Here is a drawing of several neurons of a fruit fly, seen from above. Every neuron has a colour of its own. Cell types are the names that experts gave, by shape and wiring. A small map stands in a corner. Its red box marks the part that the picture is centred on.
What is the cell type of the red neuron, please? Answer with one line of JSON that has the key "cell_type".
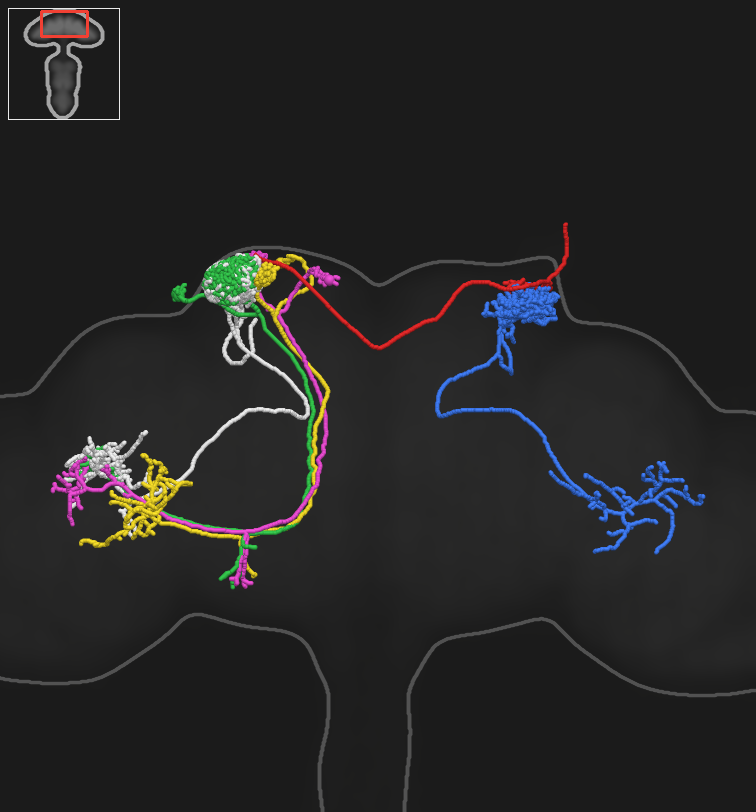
{"cell_type": "ORN_VA1d"}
